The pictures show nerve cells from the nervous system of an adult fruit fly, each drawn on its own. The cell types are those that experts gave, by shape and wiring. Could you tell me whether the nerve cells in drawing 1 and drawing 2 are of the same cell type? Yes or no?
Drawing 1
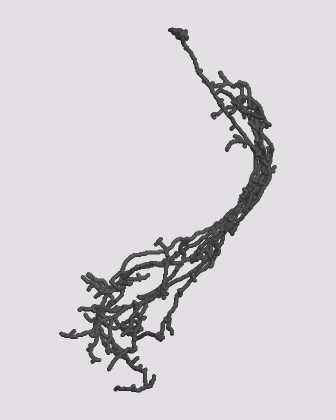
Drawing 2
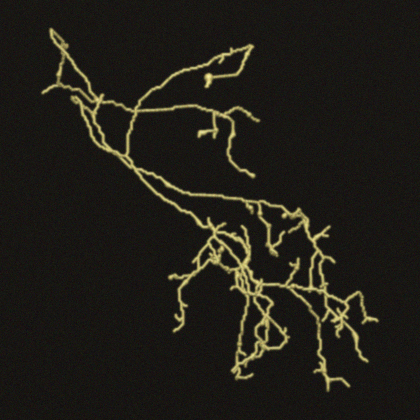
no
